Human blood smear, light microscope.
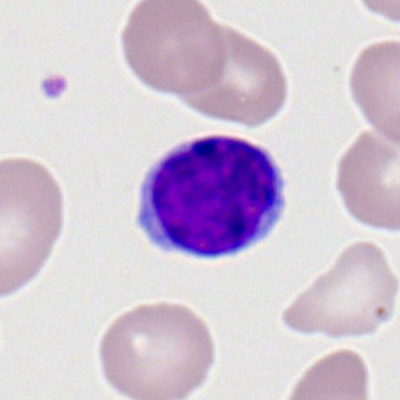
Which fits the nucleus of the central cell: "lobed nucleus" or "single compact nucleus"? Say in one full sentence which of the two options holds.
One compact round, oval or kidney-shaped mass makes up the nucleus.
